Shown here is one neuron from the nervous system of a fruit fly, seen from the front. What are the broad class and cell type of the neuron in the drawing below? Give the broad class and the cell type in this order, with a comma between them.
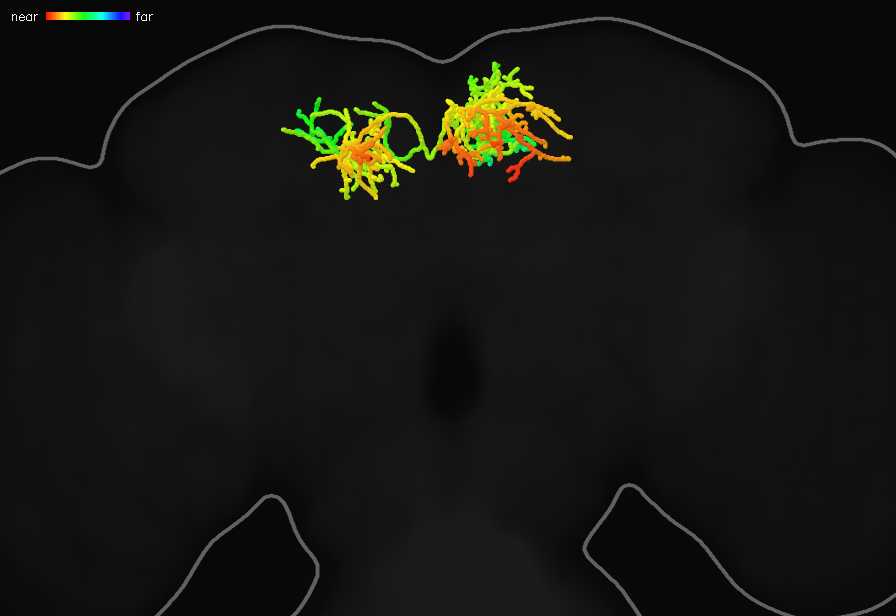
central-brain intrinsic neuron, SMP089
